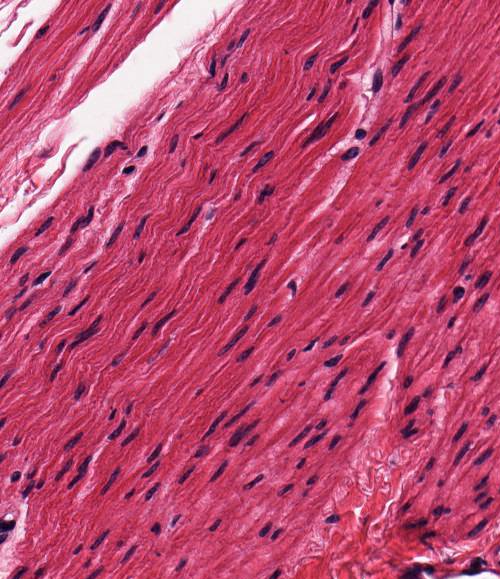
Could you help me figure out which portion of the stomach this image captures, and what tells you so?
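That's smooth muscle. The nuclei are elongated and dark purple, their long axes running with the fibres.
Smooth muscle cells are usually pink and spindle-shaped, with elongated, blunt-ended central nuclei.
The cytoplasm here stains a strong pink-red, and the nuclei sit singly, spread fairly evenly across the field.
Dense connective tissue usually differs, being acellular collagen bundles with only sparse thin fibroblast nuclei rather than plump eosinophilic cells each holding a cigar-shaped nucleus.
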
